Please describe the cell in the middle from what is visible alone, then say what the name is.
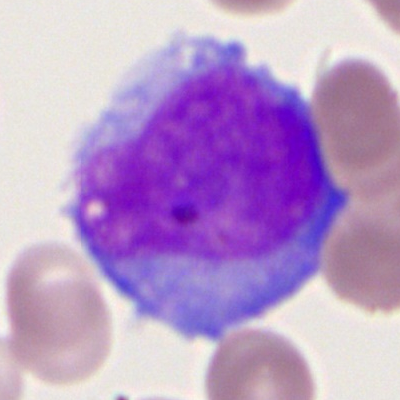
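Starting with the chromatin, it looks fine and evenly spread rather than coarsely clumped. The cytoplasm has taken a blue stain. Up at the upper left, the edge of the cell is frayed into small fringe-like projections. There's also a single small dark dot near the centre of the nucleus. The cell in the middle is a myeloblast.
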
